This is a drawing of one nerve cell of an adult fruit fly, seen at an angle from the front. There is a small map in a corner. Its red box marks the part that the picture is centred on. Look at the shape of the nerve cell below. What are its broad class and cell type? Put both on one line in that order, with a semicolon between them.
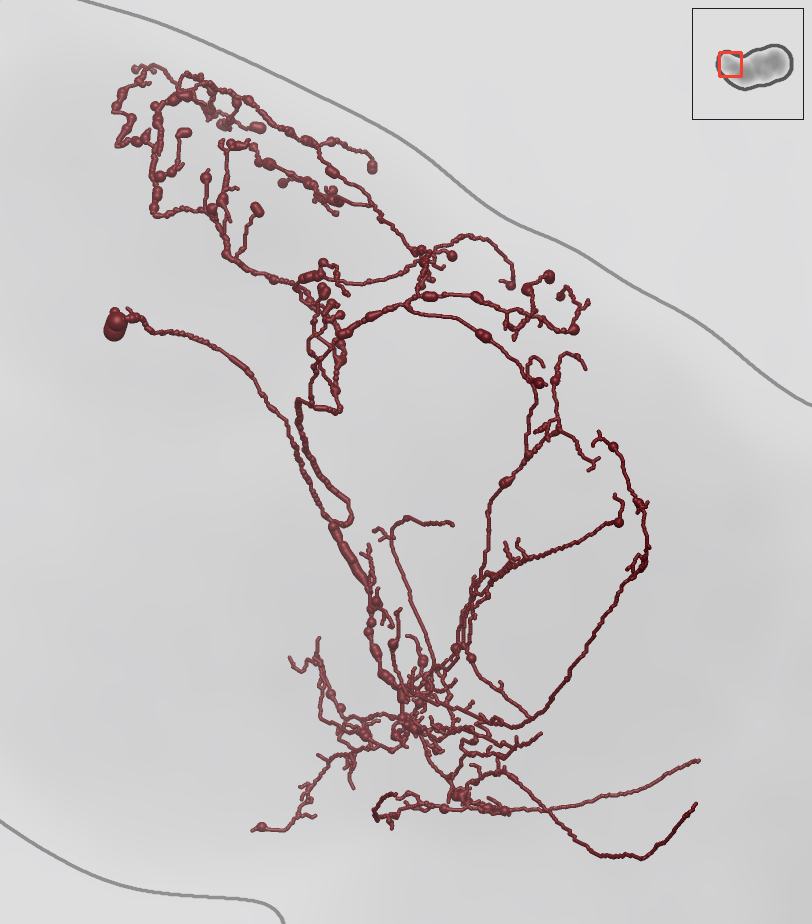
nerve-cord intrinsic neuron; INXXX245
